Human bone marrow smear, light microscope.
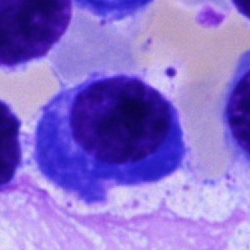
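Plasma cell, central cell of a stained human bone marrow smear under the light microscope. Nucleus off-centre toward upper right; cytoplasm deep blue, broadest on lower-left side of nucleus; no granules seen.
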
